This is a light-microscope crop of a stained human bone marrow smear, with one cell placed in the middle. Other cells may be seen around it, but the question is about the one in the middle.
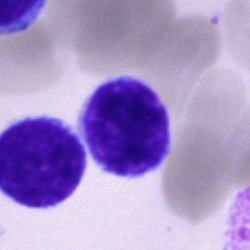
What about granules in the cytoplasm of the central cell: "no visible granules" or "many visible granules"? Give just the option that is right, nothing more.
No visible granules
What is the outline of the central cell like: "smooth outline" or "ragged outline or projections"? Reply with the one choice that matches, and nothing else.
Smooth outline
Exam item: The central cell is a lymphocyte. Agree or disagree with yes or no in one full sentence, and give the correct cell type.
Yes, the middle cell in this crop is a lymphocyte.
